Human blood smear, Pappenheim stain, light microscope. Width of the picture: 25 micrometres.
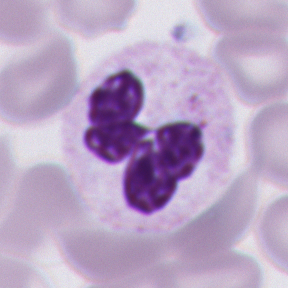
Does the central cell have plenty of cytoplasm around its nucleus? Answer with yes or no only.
Yes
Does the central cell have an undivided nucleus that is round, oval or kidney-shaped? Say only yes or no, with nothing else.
No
